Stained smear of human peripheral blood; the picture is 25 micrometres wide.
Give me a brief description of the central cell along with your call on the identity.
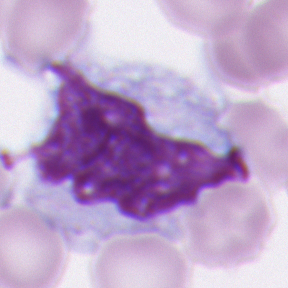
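First, the nucleus: irregular and folded, with several notches along its lower edge. Second, the cytoplasm: pale greyish-blue, at its broadest above the nucleus on the right. Third, granules: none distinct and coloured can be seen in the cytoplasm. The cell is a monocyte.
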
